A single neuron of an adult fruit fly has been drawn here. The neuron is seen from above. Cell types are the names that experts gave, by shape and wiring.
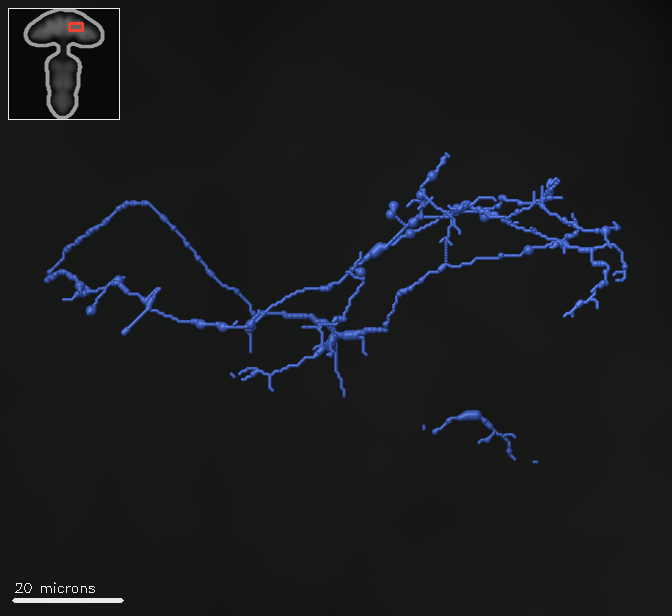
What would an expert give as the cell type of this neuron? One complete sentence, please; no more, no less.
This neuron is classified under the cell type CL272_a1.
